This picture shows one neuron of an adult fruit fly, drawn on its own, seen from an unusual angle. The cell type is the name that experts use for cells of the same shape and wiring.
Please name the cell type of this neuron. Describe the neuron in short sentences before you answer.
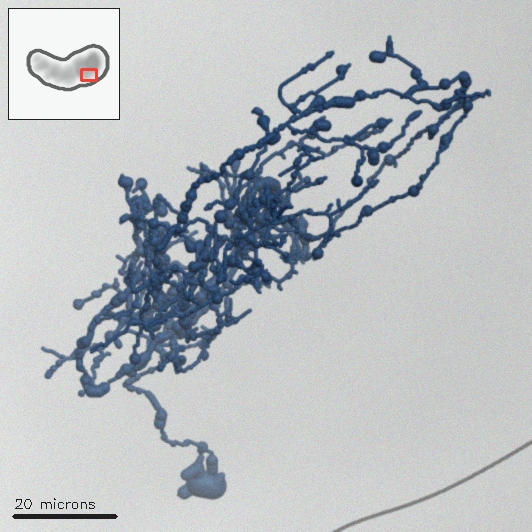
The cell body is at the bottom of the picture. From top to bottom in the picture it spans about 90 microns. Dozens of branch ends can be seen. Its broad class is central-brain intrinsic neuron. The cell type is PRW064.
